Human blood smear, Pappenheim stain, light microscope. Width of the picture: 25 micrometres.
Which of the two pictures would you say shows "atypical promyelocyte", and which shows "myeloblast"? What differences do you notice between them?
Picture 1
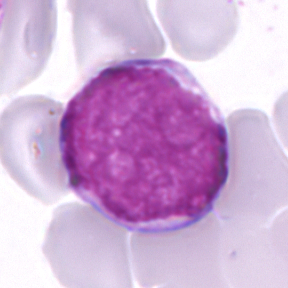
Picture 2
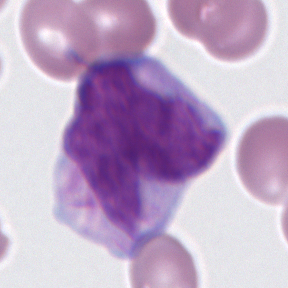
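The myeloblast is in picture 1, and the atypical promyelocyte is in picture 2. The myeloblast has a roughly round outline, and its nucleus fills almost the whole cell, leaving only a very thin, pale bluish rim of cytoplasm.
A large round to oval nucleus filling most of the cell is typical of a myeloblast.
No granules can be seen in that rim, and red cells lie against the cell on several sides.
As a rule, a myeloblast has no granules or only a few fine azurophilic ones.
The atypical promyelocyte, about 18 by 15 micrometres, has an angular outline in which straight stretches of edge meet at corners. Its nucleus fills about 60% of the cell's area, less than in the myeloblast, and a limb of it runs down from the upper part into the lower half of the cell. No nucleolus can be seen. Its cytoplasm is pale blue and shows no distinct granules.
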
